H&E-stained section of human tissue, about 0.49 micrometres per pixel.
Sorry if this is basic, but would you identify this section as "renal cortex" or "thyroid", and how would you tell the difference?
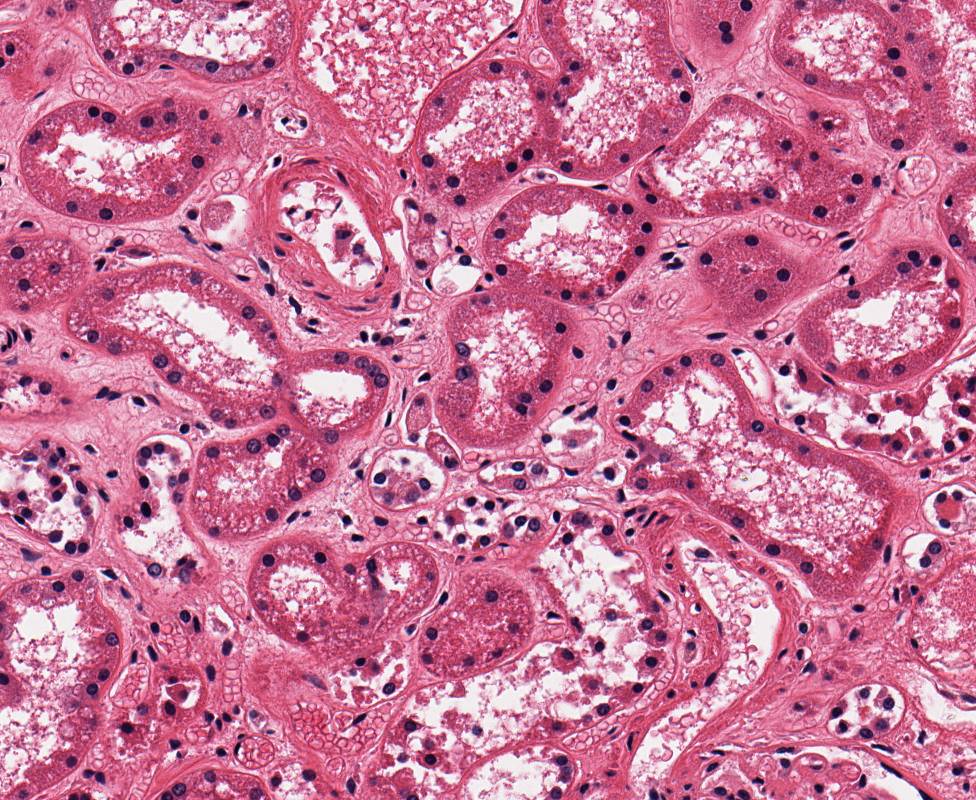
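This is renal cortex. Looking around, closely packed cut tubules fill the field, with narrow strips of stroma between them. Most are lined by a single layer of cuboidal cells whose cytoplasm is pink and granular. Round, dark nuclei sit near the cell bases, close to the tubule wall. I see no glomeruli anywhere in this field.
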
